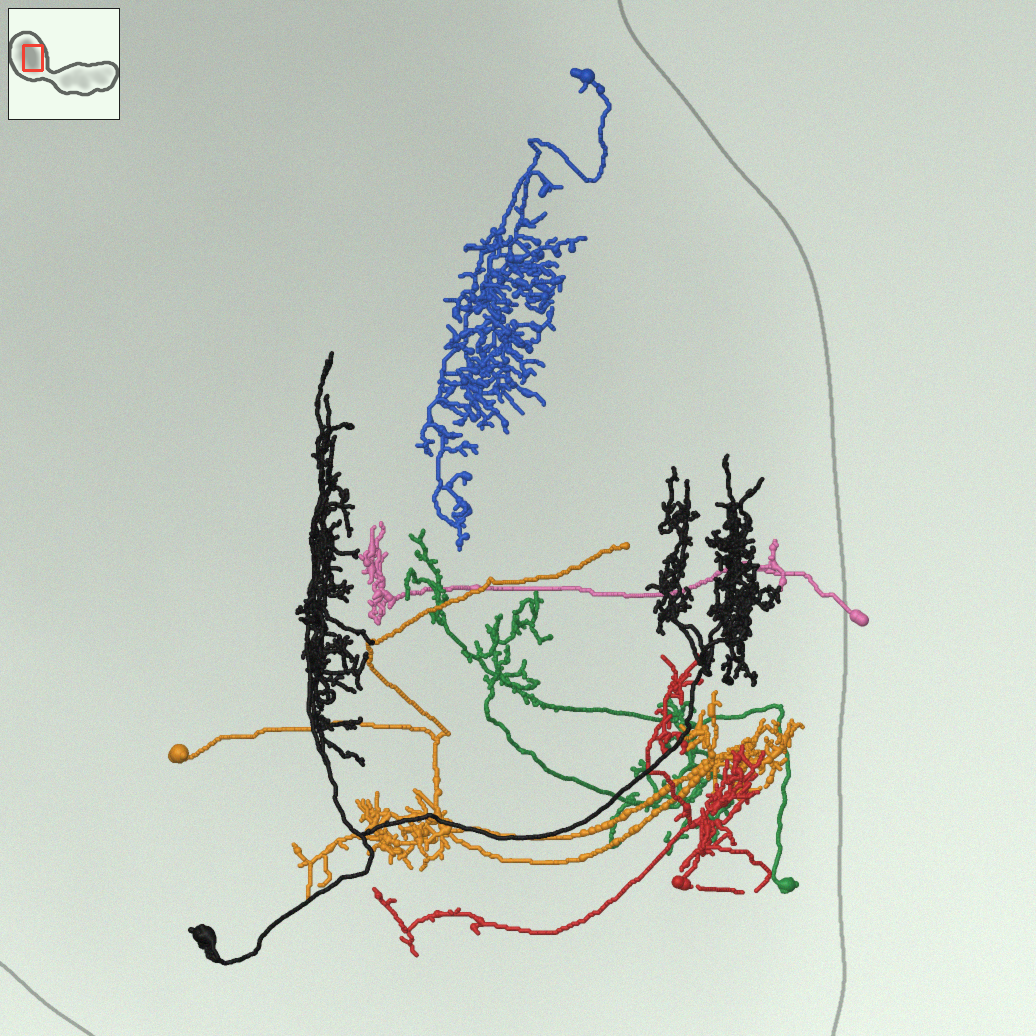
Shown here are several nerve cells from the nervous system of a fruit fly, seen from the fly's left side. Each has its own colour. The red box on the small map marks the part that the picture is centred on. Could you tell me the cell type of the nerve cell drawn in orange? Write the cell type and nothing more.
TmY14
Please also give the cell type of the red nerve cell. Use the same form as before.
Y13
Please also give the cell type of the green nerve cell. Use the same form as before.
Y14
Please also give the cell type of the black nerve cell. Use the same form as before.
TmY16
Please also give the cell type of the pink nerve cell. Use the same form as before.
T4b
